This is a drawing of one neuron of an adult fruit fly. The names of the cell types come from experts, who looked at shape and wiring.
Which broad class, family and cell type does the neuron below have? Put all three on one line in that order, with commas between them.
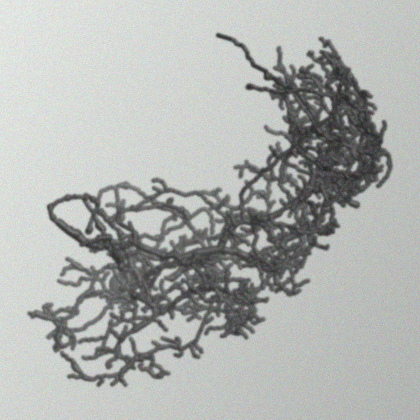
central-brain intrinsic neuron, hemilineage VLPl2_medial, AVLP153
